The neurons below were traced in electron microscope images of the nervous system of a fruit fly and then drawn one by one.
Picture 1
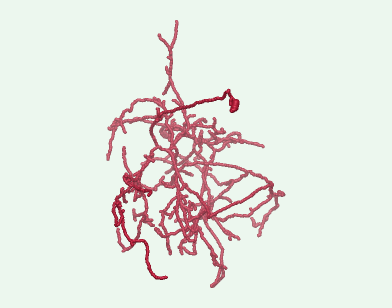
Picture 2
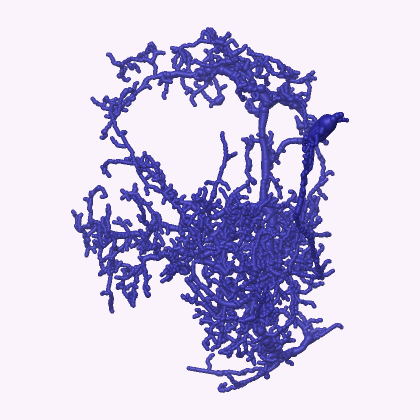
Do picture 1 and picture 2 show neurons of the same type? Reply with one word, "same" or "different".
different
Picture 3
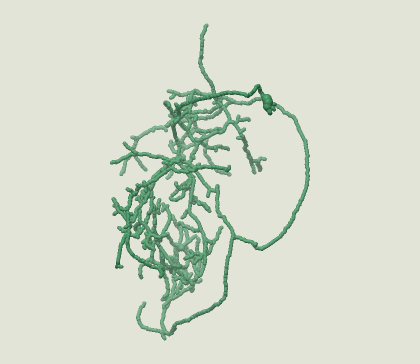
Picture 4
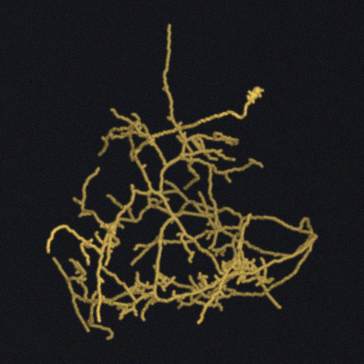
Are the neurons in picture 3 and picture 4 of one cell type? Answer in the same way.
different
